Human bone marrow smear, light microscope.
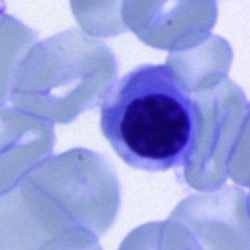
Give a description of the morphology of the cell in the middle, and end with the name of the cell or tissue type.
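Taking the nucleus first, the chromatin is dark purple and dense, with coarse clumps. No nucleolus is visible. Next, position: the nucleus sits off-centre, leaving the widest band of cytoplasm on its upper-left side. Finally, the cytoplasm shows no granules. The cell is an erythroblast.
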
